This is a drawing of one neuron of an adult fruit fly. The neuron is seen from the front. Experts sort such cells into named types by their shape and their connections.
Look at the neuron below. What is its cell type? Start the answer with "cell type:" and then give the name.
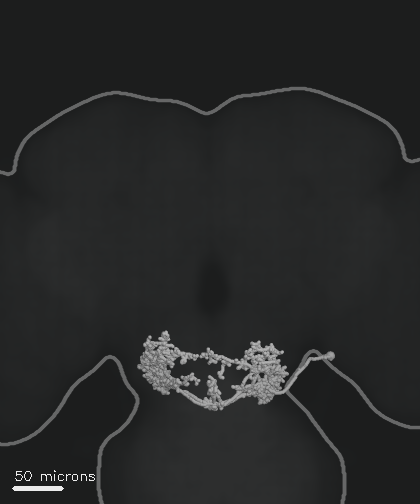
cell type: GNG115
